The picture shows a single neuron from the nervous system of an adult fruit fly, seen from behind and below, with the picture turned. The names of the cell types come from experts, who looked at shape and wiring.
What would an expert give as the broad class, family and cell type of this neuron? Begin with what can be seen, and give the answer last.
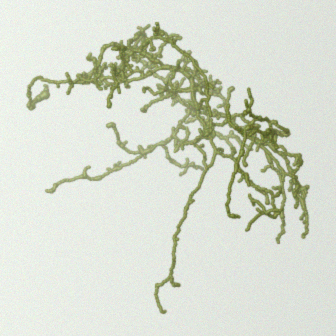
The cell body can be seen at the upper left of the picture. The picture shows dozens of branch ends. This is a nerve-cord intrinsic neuron. The family is hemilineage 13A. Its cell type is IN13A018.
